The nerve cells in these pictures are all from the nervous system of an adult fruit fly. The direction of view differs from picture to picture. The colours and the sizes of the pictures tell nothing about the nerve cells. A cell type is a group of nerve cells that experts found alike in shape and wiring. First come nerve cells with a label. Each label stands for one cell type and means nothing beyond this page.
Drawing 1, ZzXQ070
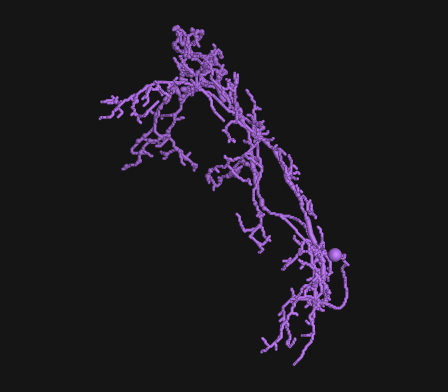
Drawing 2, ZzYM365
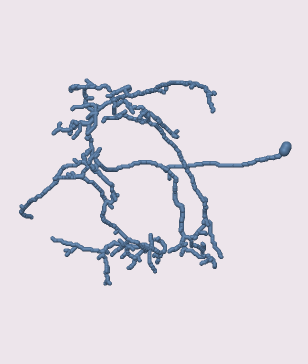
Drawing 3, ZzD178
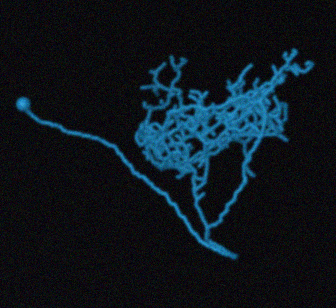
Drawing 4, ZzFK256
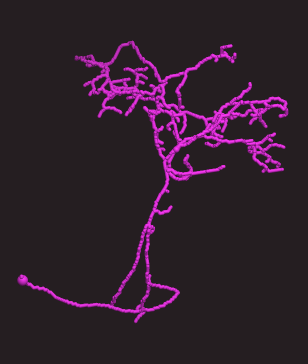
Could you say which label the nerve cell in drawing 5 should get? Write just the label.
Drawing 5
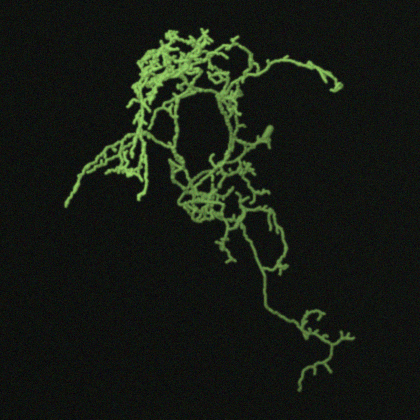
ZzXQ070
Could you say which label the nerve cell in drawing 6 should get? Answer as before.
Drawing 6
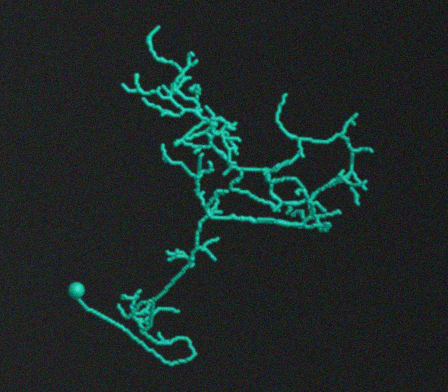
ZzFK256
